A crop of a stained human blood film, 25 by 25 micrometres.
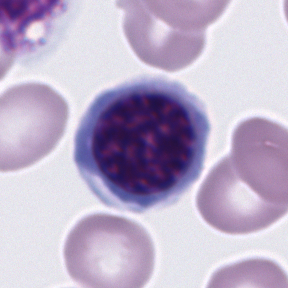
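Normoblast in a stained smear of human peripheral blood, light microscope. The cell is roughly round with a slightly uneven edge and measures about 12 micrometres across. The round nucleus, about 9 micrometres across, fills about 60% of the cell's area; its chromatin is dark purple and coarsely clumped, with paler spaces between the clumps. The cytoplasm forms a rim that is widest on the lower left side and contains no visible vacuoles.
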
